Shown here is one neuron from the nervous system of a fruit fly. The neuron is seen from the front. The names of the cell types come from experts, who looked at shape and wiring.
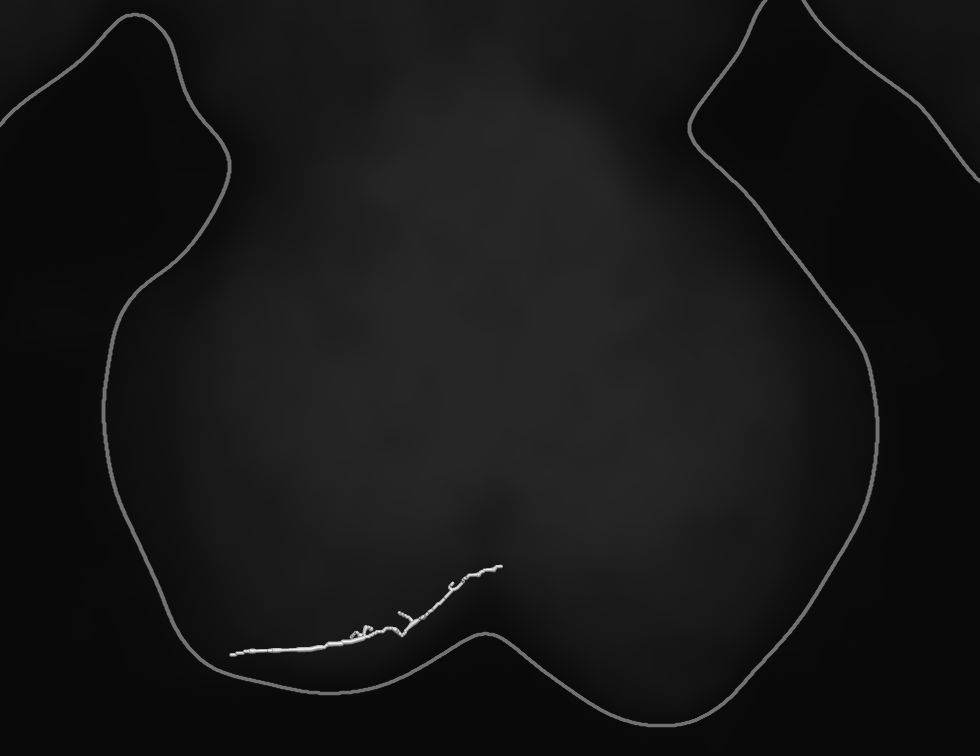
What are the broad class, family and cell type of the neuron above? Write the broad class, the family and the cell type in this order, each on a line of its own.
sensory neuron entering the nerve cord
class gustatory
LgLG7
